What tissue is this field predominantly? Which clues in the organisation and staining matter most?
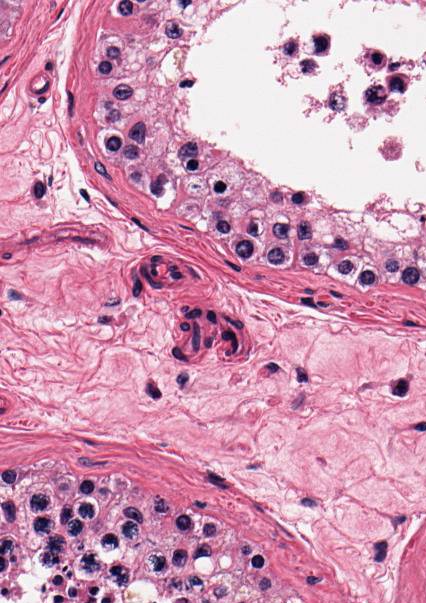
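Structure: seminiferous tubule. Upper tubule: lining epithelium several cells deep; rounded cells, round dark nuclei. Upper right tubule: wide open lumen holding a few scattered detached rounded cells. Stroma between tubules pale pink, loose, wispy, sparsely nucleated. No fat cells.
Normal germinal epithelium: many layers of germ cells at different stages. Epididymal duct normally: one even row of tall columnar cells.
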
